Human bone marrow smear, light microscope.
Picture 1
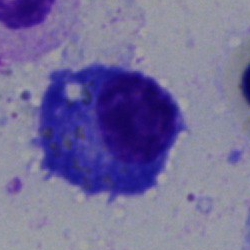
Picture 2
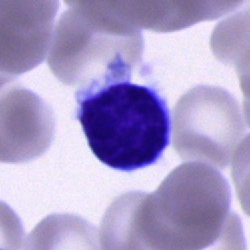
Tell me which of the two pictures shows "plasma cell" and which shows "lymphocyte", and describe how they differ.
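Plasma cell in picture 1, lymphocyte in picture 2. Cytoplasm: abundant and deep, intense blue in picture 1, forming a broad area to the left of the nucleus; almost none visible in picture 2.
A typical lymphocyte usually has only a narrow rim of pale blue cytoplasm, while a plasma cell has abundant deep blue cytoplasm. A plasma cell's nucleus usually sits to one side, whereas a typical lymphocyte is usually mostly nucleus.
Chromatin: dense in both, dark purple in picture 1, very dark blue-purple in picture 2. Outline, picture 1: irregular, with small knobby bumps along the left and lower edges. Vacuole, picture 1: one clear, round, in the upper-left part of the cytoplasm. Picture 2: no nucleolus, no granules.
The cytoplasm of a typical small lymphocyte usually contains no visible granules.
Surroundings: part of a separate nucleated cell in the top-left corner of picture 1; small pale lilac fragments against the upper left edge of the cell in picture 2.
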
